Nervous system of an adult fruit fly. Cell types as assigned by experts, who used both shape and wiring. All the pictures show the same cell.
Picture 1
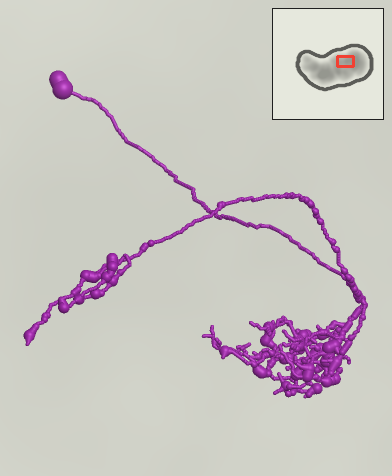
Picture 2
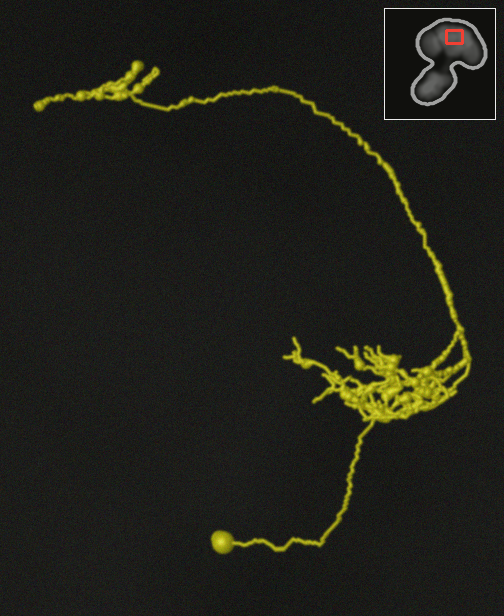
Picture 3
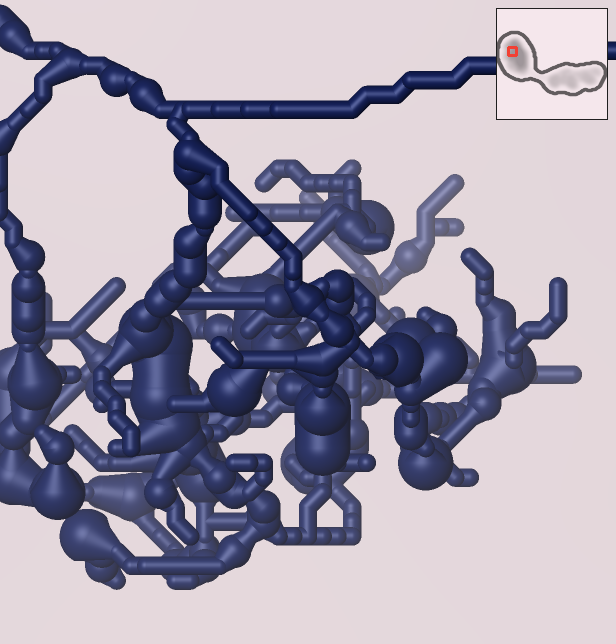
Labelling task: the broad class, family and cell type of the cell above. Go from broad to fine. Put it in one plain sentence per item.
A central-brain intrinsic neuron of class CX, type FC1D.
